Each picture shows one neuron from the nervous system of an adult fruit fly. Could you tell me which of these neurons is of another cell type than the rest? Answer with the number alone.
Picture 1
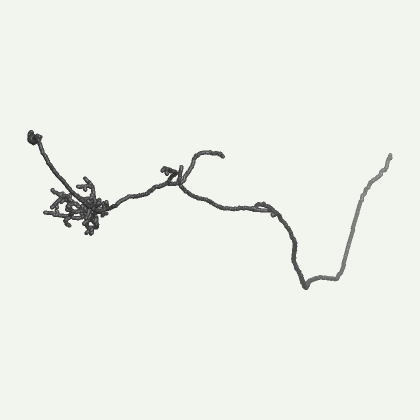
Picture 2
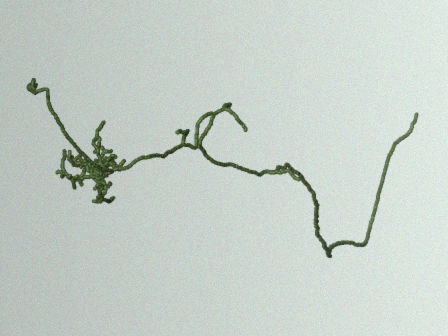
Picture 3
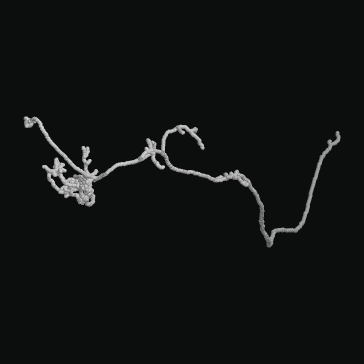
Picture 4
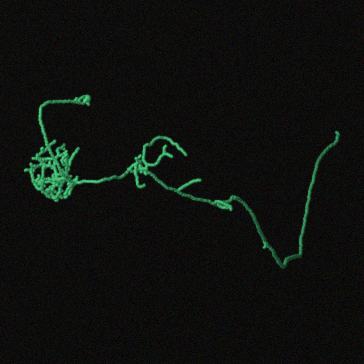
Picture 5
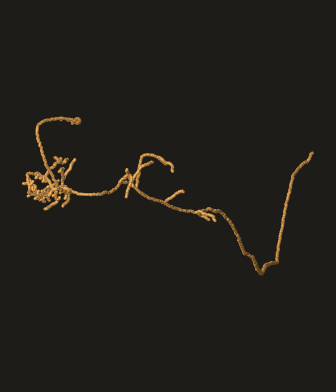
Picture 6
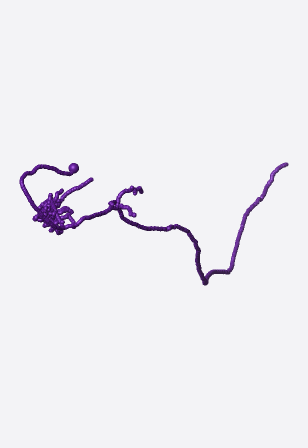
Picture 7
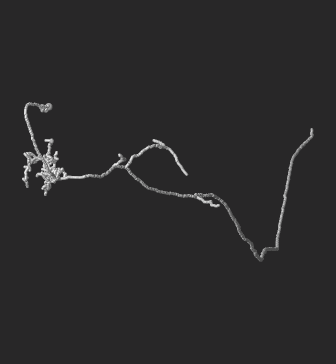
6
